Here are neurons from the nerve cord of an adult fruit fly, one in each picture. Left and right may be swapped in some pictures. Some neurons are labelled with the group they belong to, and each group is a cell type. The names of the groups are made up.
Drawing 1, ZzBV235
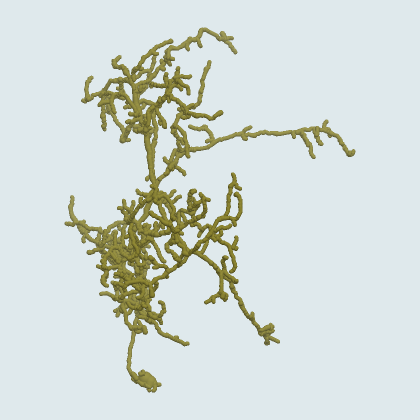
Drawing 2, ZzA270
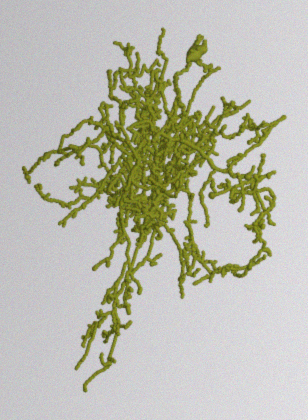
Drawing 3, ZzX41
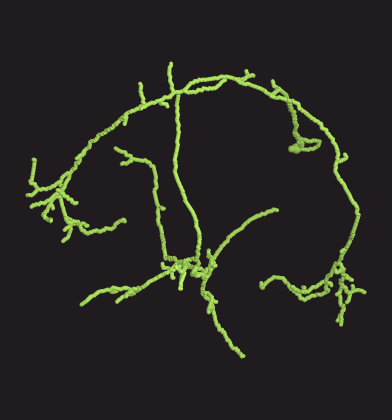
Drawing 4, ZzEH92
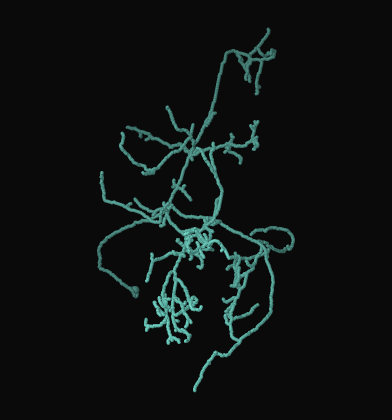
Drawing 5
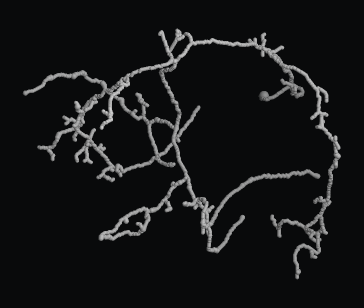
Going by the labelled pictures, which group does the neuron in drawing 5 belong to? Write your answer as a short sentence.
It belongs to ZzX41.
